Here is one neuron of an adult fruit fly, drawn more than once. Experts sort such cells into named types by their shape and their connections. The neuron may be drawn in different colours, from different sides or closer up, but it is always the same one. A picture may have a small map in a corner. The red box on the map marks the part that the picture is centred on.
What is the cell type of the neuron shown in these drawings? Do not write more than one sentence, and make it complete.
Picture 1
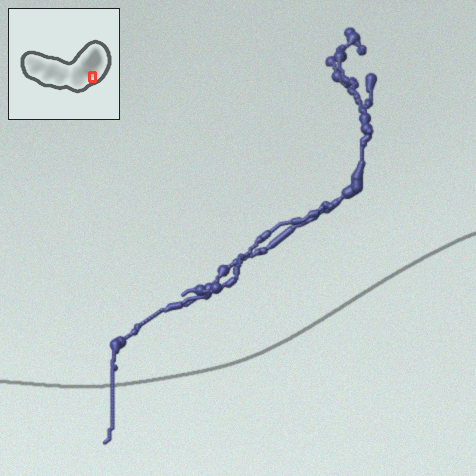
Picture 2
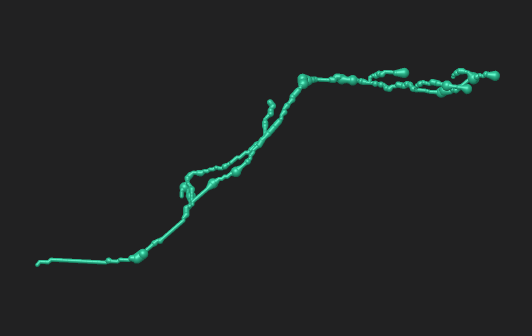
The cell type for the neuron is claw_tpGRN.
